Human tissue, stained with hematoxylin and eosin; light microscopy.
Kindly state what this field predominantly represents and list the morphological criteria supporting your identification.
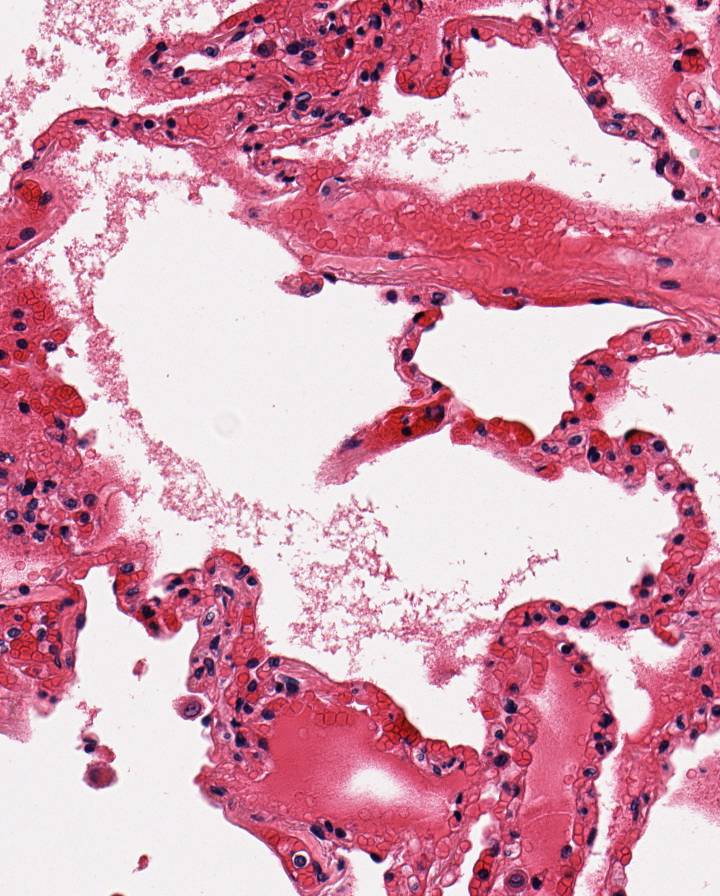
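Mostly alveolus here. Thin, branching walls form a lace-like network around large empty spaces across the whole field.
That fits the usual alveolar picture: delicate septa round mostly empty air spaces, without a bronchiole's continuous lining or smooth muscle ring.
Capillaries in the walls are crowded with red blood cells, giving a bulging, beaded outline. Two lower vessels hold smooth pale pink material with few red cells, and wispy, finely granular pale pink material lies loosely in the large central space.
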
